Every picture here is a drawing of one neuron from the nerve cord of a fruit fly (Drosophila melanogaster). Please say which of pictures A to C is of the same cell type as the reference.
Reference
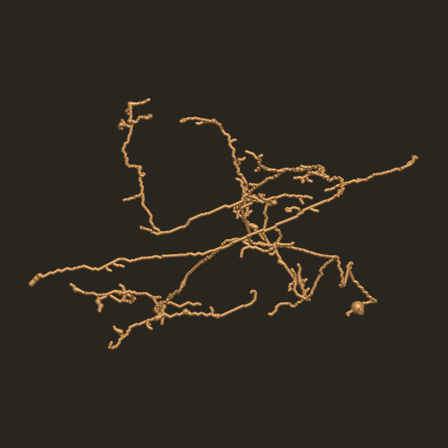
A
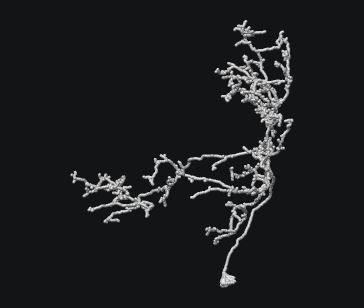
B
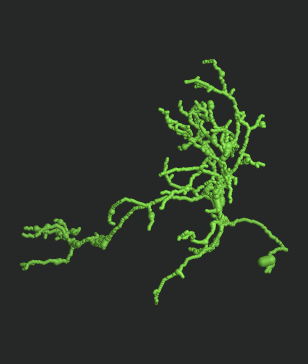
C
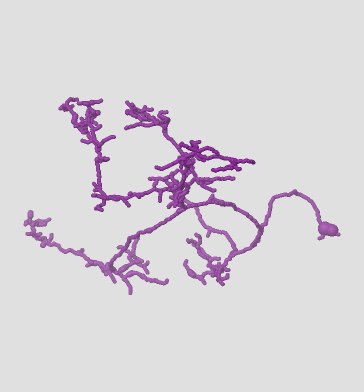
Picture C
